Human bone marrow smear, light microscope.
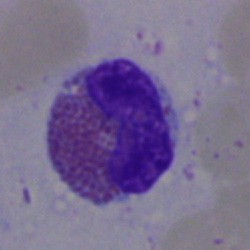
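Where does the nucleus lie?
To one side, filling the right half of the cell, and it stains a dense dark purple.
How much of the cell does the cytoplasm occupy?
About half, and it is granular.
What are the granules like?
Coarse and reddish-pink, packed through the cytoplasm.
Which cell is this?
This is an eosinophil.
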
